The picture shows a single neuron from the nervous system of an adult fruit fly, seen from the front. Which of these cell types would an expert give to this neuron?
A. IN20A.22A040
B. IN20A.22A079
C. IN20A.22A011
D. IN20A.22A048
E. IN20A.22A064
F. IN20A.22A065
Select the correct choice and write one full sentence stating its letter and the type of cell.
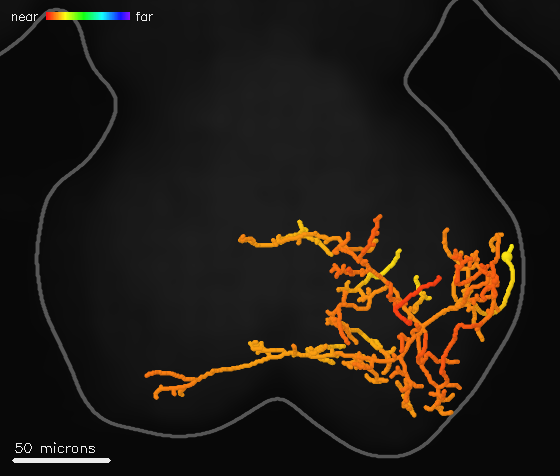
By cell type, the neuron is classed as IN20A.22A011, which is option C.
